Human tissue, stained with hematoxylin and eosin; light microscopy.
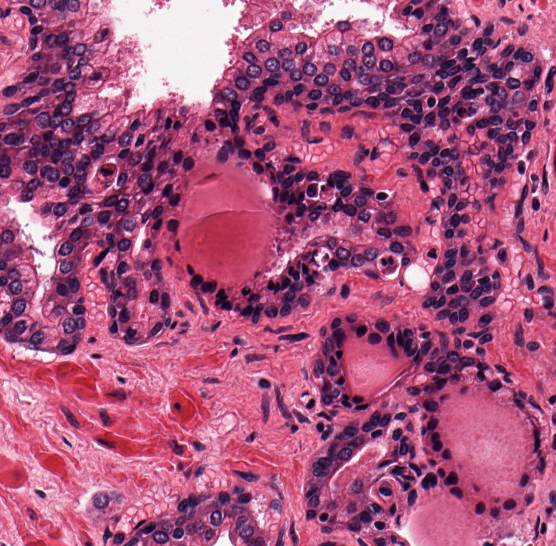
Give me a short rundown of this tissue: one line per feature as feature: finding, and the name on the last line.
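Glands: crowded small glands and epithelial nests filling most of the field
Stroma: looser, confined to the lower left
Lumens: several filled by rounded masses of homogeneous pink material
Rim: dark nuclei forming a close ring around the pink masses
Nuclei: mostly round to oval, darkly stained
Name: prostate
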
